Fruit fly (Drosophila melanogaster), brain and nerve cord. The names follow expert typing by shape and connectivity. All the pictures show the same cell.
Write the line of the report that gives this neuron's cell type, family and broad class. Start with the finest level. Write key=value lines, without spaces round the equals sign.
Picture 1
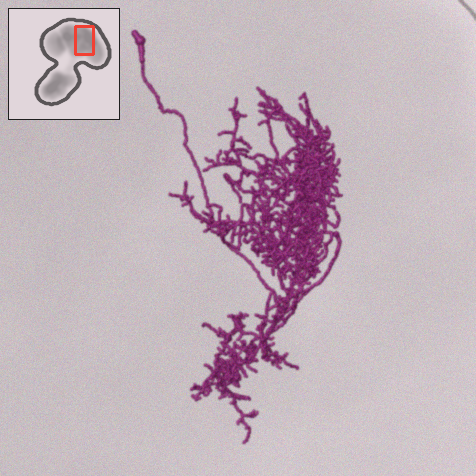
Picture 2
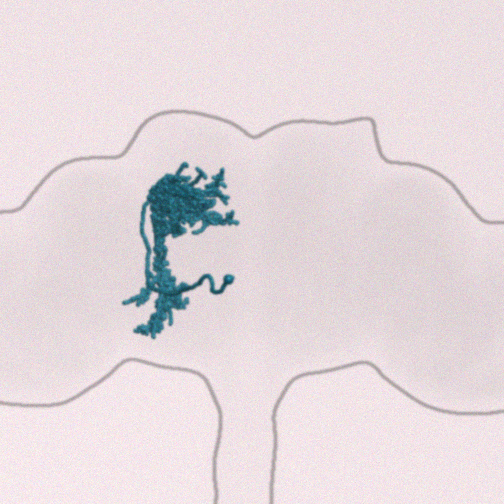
cell_type=LAL128
family=hemilineage SMPpm1
broad_class=central-brain intrinsic neuron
